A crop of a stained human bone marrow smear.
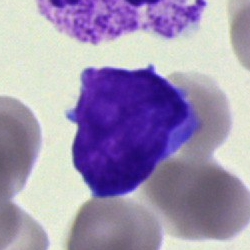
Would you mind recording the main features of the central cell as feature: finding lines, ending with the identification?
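Chromatin: deep purple, dense, faintly mottled
Nucleus: fills nearly whole cell
Cytoplasm: narrow pale blue rim, mainly right side
Edge: small pale blue bleb projecting at left
Name: blast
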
